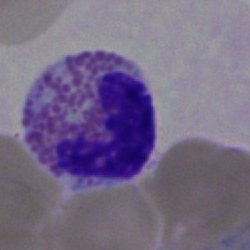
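Eosinophil, bone marrow smear. Nucleus toward the right side of the cell, indented, hollow side facing upper left. Cytoplasm packed with coarse round pinkish-purple granules.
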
